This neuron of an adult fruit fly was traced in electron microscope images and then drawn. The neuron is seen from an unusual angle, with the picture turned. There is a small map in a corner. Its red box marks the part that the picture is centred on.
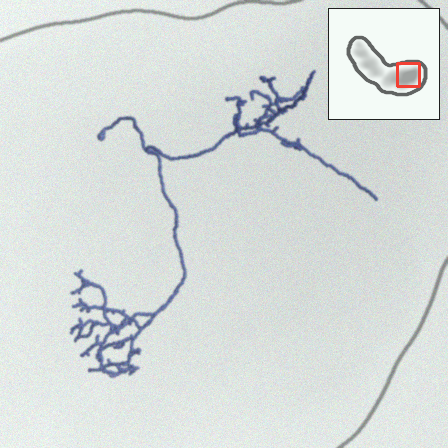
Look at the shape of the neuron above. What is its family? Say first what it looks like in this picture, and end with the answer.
In this view it is about as wide as it is tall. Its broad class is visual projection neuron. The family is hemilineage VLPp&l1_lateral.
